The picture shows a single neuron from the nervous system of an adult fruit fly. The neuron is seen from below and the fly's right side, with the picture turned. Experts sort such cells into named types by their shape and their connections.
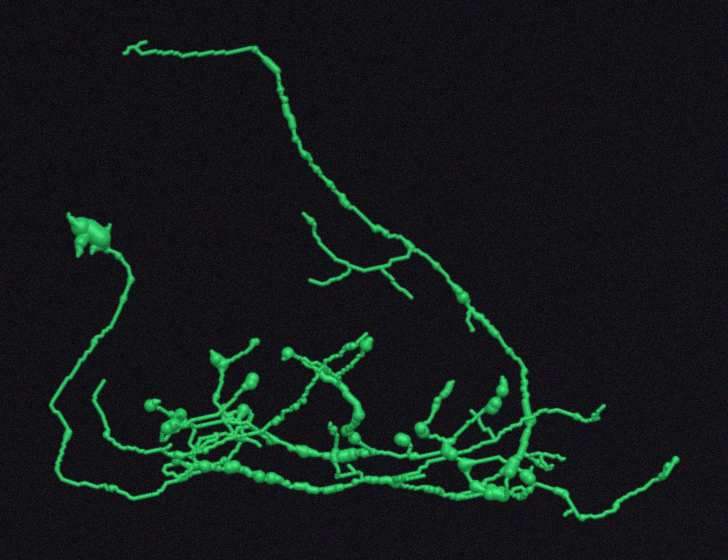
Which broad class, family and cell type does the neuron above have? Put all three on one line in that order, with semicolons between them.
nerve-cord intrinsic neuron; hemilineage 11B; IN11B020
